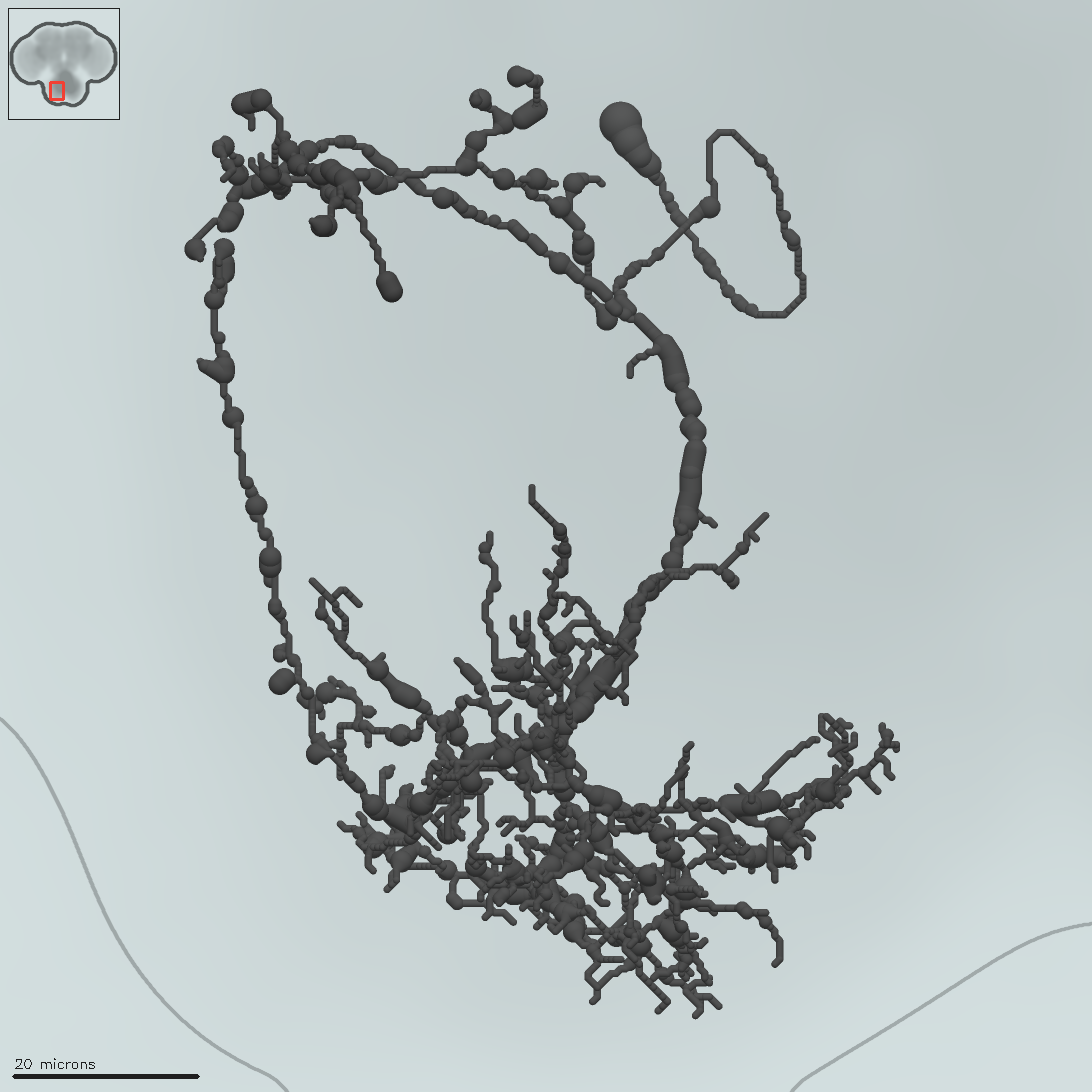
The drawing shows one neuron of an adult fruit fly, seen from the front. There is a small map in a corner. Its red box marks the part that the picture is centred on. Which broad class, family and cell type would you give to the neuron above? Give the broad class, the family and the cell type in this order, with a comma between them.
nerve-cord intrinsic neuron, hemilineage 03A, IN03A040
